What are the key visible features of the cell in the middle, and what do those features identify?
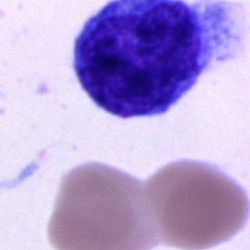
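Look how the nucleus takes up nearly the whole cell here, so there's hardly any cytoplasm left. It stains a deep blue-purple, and the chromatin is clumped, with darker and lighter patches. Off the upper right side trails a ragged, pale blue wisp of cytoplasm. This one is a blast.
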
